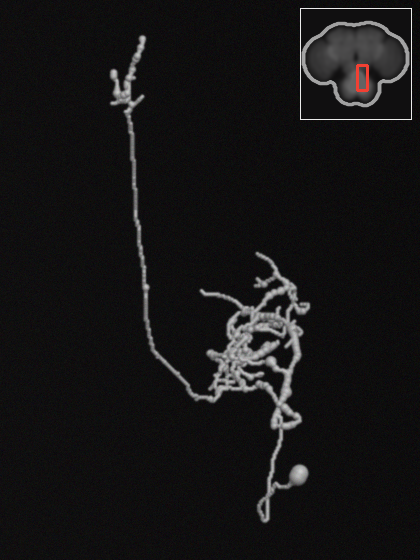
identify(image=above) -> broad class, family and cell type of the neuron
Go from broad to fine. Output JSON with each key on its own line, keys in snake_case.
{
 "broad_class": "ascending neuron",
 "family": "hemilineage 16B",
 "cell_type": "AN16B078_b"
}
